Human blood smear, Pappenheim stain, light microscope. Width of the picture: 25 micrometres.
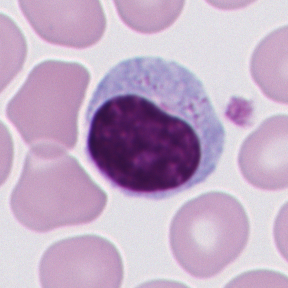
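Large granular lymphocyte (centre) in a stained peripheral blood smear. The cell outline is round and smooth. Its nucleus lies off-centre toward the lower left, while the cytoplasm forms a wide crescent on the upper-right side of the nucleus. A few fine reddish-purple granules are scattered through the cytoplasm.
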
